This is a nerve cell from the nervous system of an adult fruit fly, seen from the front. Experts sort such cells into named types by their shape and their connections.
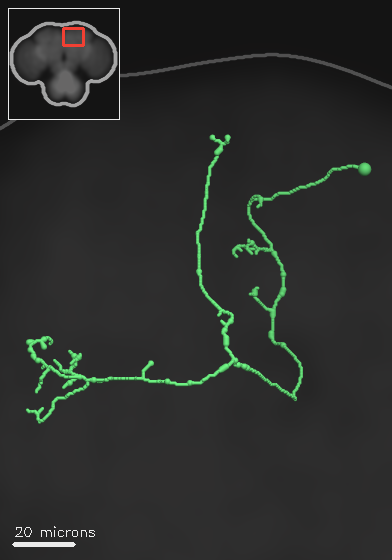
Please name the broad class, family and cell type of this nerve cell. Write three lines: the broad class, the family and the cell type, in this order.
central-brain intrinsic neuron
class Kenyon Cell
KCa'b'-ap1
